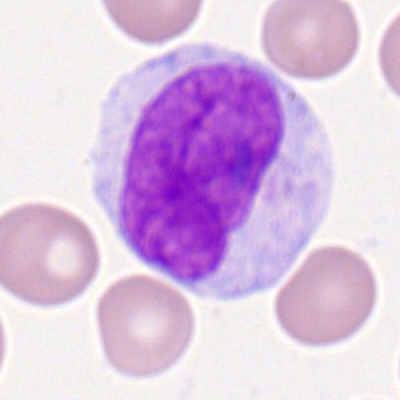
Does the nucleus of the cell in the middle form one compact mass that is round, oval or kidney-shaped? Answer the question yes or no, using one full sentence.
Yes, the nucleus is neither lobed nor folded but one compact round, oval or kidney-shaped mass.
